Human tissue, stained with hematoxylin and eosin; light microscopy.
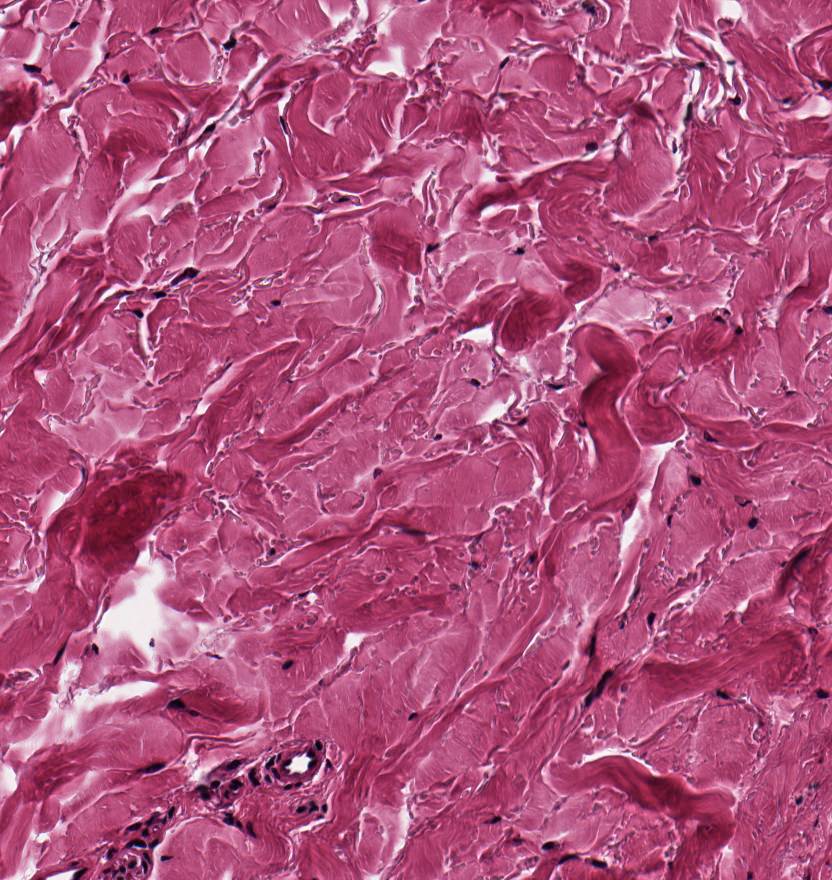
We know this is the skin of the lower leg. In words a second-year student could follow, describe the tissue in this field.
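Thick, closely packed pink collagen bundles, oriented in many directions, occupy nearly the entire field. Several bundles are wavy and more deeply red than adjacent ones; a prominent example lies just right of centre. Cells are sparse, represented chiefly by small dark elongated nuclei lying singly between bundles. No fat cells are seen among the bundles.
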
